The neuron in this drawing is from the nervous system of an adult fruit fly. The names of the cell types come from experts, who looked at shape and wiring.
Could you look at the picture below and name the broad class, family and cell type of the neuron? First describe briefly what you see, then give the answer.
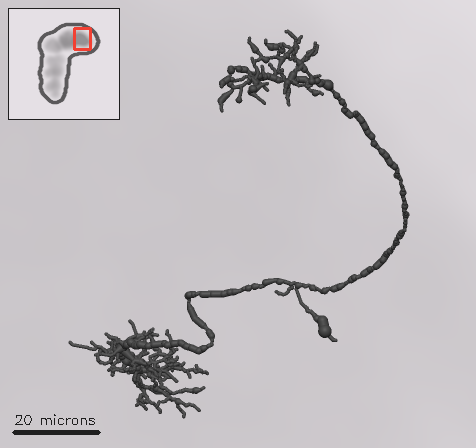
From top to bottom in the picture it spans about 90 microns. Dozens of branch ends can be seen. Its broad class is visual projection neuron. Its family is hemilineage VPNd2. Its cell type is LC10a.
